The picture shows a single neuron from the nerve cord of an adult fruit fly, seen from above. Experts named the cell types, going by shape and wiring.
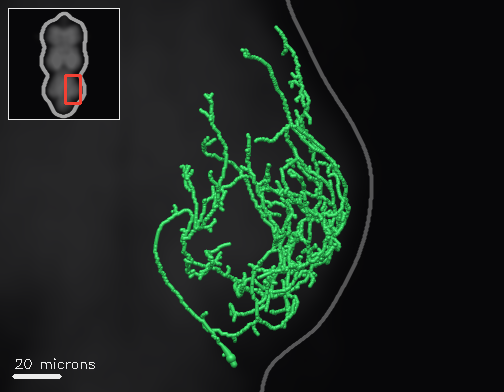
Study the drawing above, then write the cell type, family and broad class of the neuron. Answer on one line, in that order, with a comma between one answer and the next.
IN03A036, hemilineage 03A, nerve-cord intrinsic neuron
